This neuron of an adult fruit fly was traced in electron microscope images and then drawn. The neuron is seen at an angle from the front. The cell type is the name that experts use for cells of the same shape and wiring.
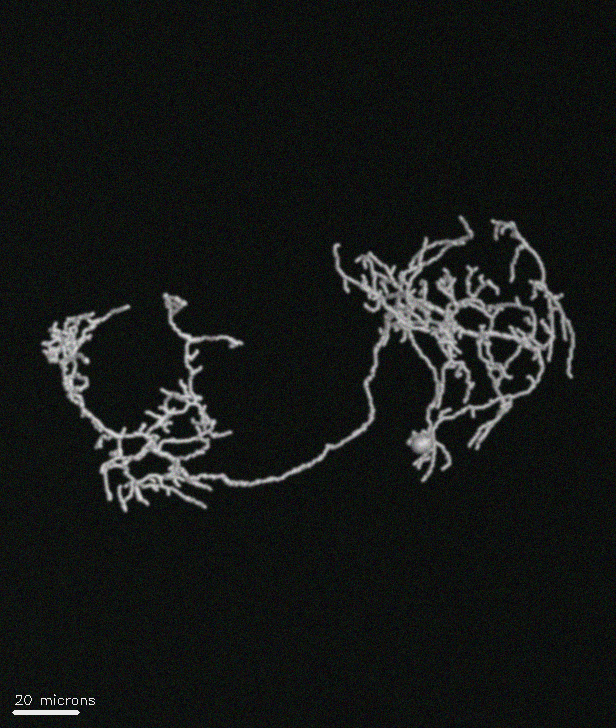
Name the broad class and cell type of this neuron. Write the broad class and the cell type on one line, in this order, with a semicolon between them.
central-brain intrinsic neuron; LAL184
